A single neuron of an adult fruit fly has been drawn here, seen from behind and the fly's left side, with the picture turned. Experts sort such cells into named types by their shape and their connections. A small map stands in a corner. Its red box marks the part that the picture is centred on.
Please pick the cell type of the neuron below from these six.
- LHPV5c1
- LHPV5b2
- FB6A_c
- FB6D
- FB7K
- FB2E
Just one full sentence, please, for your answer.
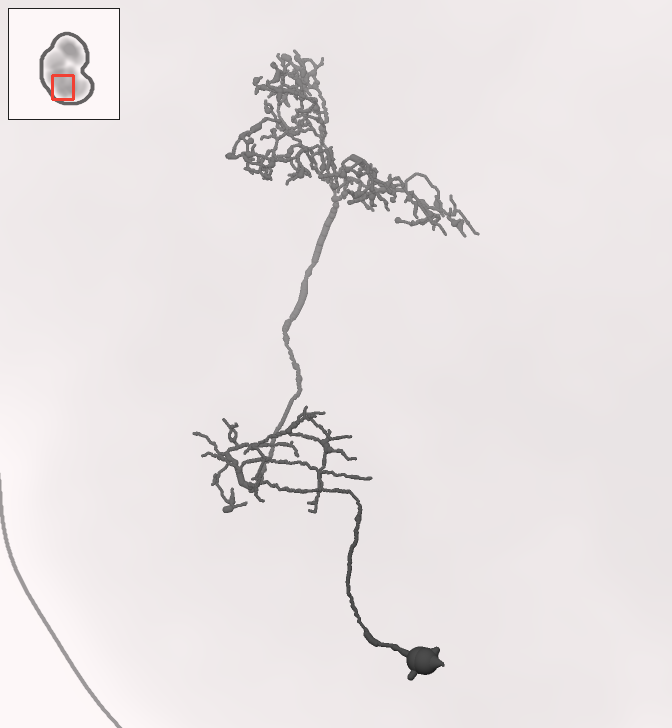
The cell type given to this neuron is FB2E.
